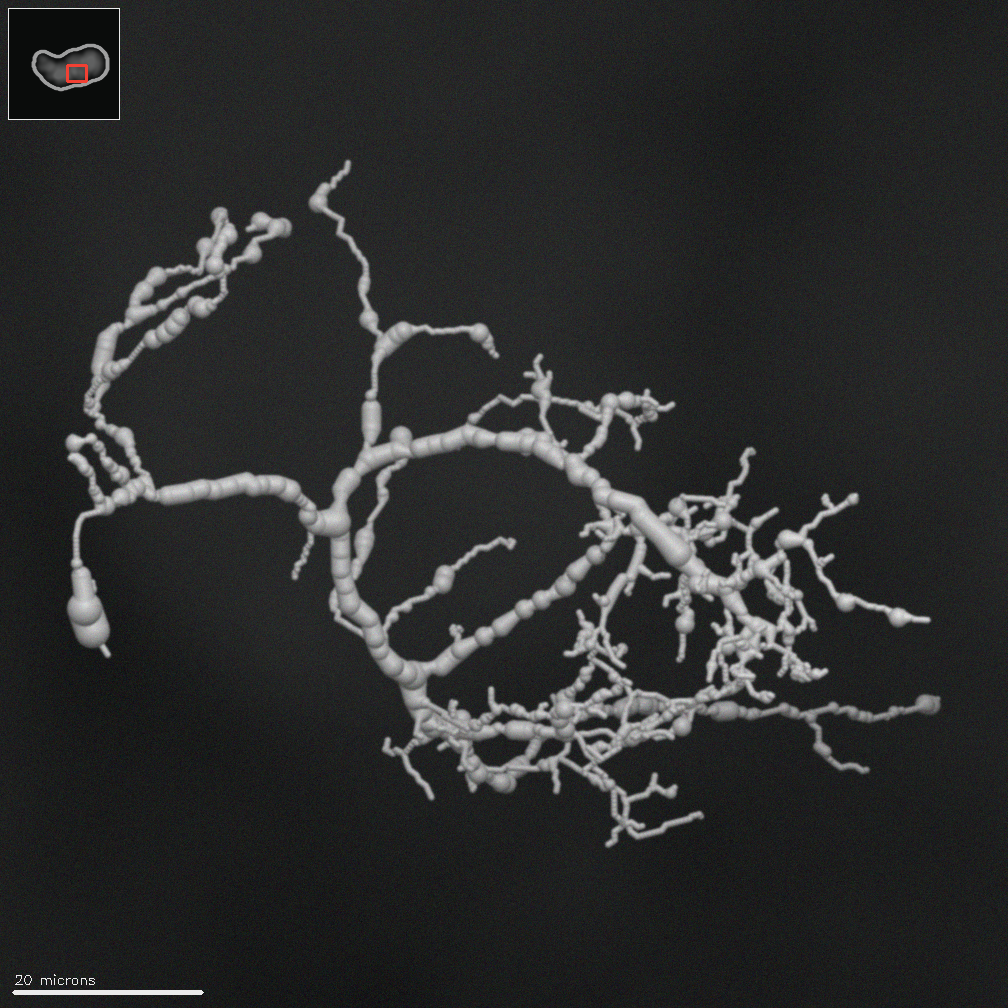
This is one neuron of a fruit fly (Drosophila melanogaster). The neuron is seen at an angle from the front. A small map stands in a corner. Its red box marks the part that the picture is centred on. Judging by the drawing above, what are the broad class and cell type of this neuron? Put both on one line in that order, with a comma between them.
central-brain intrinsic neuron, CB0956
